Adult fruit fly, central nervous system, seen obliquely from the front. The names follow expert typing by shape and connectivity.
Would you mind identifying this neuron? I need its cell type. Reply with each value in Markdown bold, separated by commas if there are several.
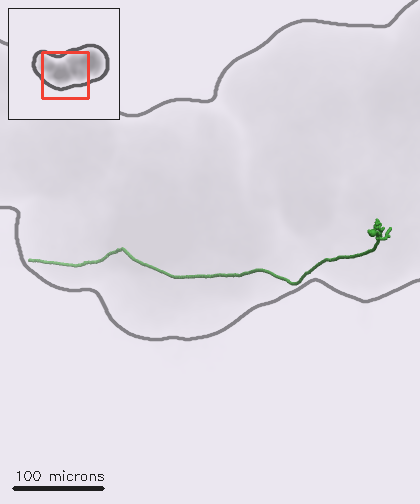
**LgAG3**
